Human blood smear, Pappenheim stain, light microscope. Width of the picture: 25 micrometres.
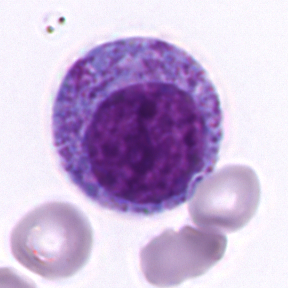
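Promyelocyte: a round cell with a smooth outline, about 15 micrometres across and roughly 2 times the width of the whole red cell in the picture. Its nucleus sits off-centre toward the lower right. The bluish-lilac cytoplasm contains numerous purple granules scattered throughout.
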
